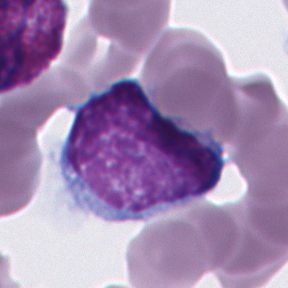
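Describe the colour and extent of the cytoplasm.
Pale blue, widest along the left and lower side of the cell.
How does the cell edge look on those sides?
It is frayed into fine, fuzzy projections.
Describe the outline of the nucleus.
Angular, with fairly straight sides and corners.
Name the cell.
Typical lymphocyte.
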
